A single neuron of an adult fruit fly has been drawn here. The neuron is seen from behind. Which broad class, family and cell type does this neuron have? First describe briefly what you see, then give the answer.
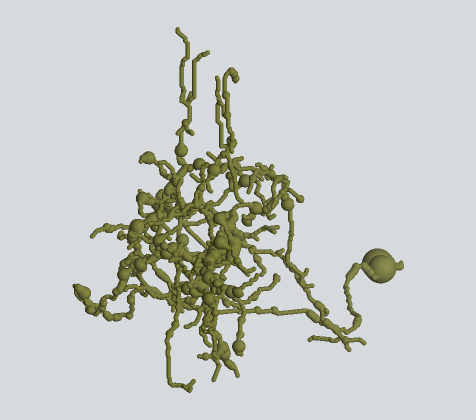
The picture shows dozens of branch ends. In this view it is about as wide as it is tall. This is a central-brain intrinsic neuron. Its family is hemilineage TRdl_a. Its cell type is PRW050.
